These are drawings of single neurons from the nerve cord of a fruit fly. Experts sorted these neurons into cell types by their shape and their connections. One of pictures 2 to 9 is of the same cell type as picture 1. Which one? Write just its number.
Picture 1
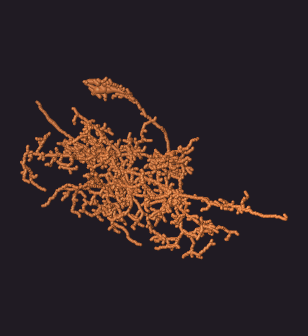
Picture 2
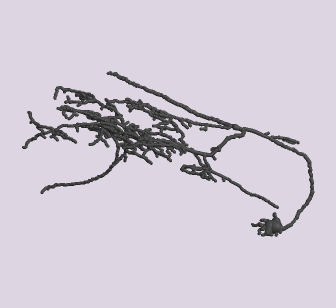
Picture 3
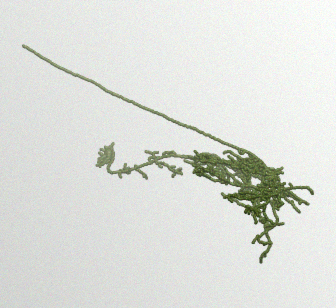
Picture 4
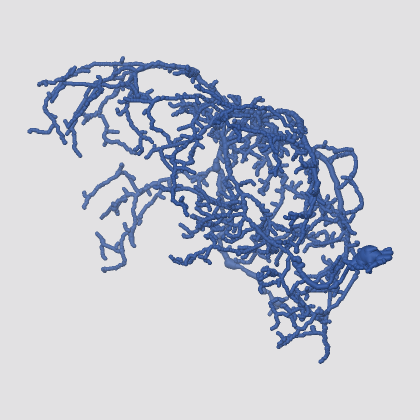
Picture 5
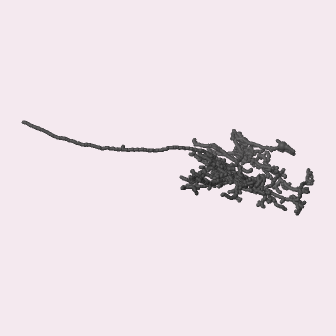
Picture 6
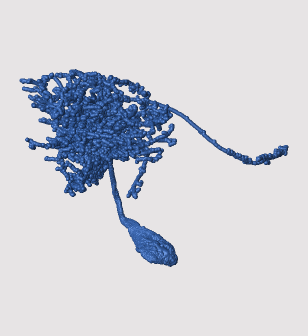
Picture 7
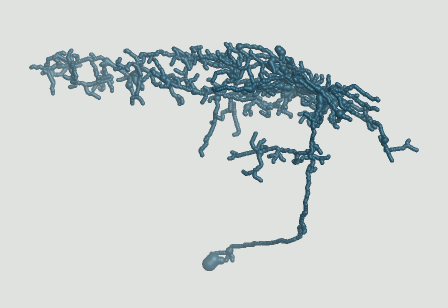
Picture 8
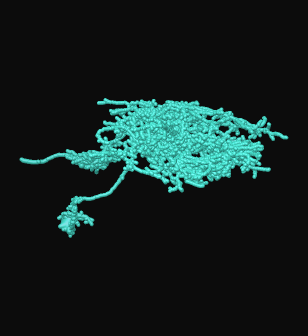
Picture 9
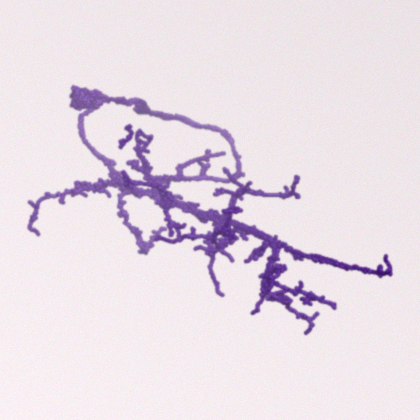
9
